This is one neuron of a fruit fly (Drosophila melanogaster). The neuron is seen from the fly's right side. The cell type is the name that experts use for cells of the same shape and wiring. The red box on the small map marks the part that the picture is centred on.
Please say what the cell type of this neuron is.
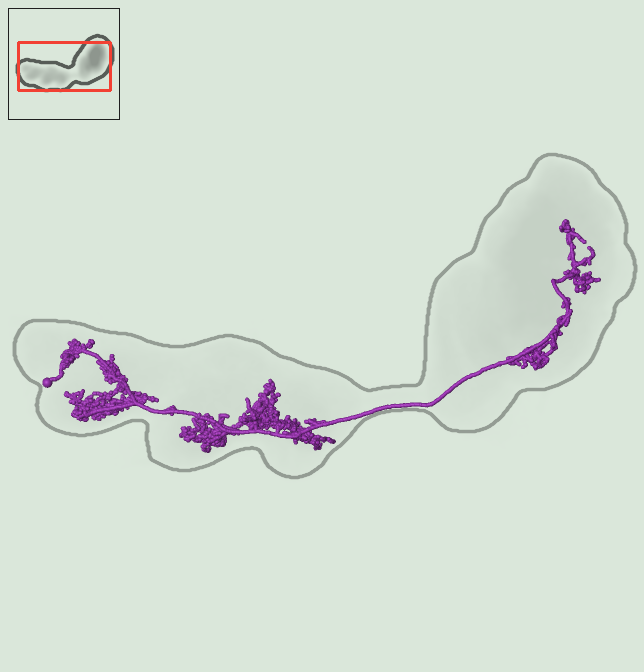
AN05B099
